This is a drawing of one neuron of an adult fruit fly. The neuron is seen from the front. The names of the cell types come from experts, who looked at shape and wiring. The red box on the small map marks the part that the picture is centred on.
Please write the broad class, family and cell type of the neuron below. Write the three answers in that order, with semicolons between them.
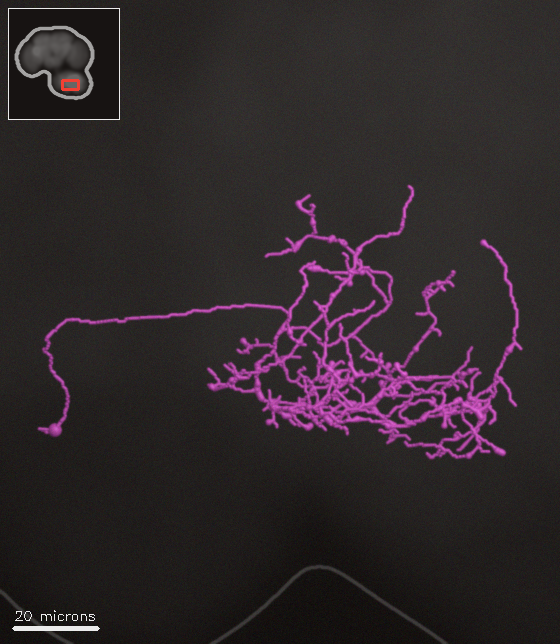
nerve-cord intrinsic neuron; hemilineage 14A; IN14A024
